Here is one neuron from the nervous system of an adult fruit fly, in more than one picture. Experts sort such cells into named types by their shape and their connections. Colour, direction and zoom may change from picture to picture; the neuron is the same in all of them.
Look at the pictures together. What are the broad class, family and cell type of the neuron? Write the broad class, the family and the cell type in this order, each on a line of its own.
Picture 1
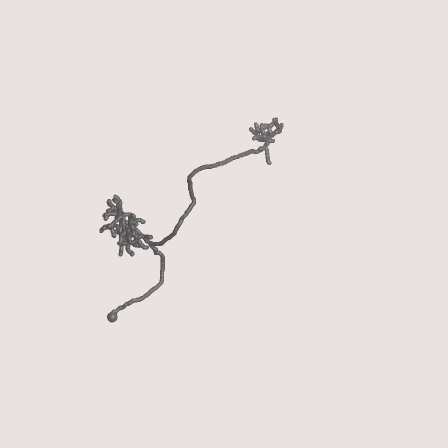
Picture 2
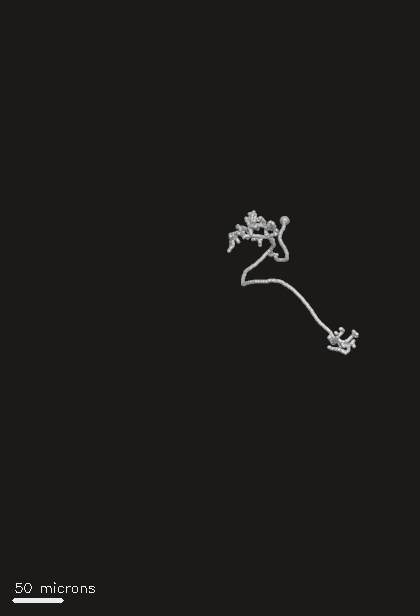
central-brain intrinsic neuron
hemilineage ALv1
M_vPNml72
